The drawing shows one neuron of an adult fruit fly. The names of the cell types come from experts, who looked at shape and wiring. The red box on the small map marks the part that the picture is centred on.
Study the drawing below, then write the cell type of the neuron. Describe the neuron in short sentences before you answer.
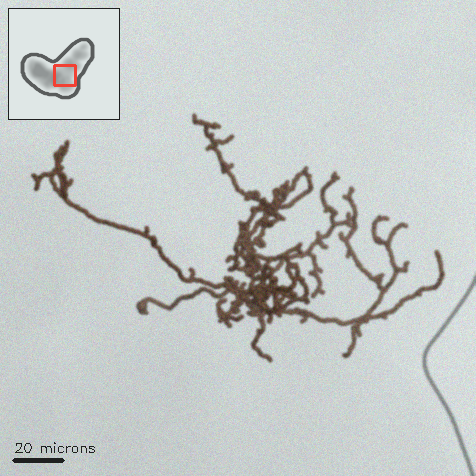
By the scale bar it is about 170 microns wide in this view. The picture shows dozens of branch ends. It is a nerve-cord intrinsic neuron. Its cell type is IN16B056.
